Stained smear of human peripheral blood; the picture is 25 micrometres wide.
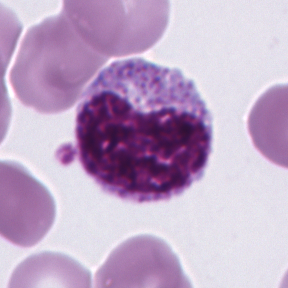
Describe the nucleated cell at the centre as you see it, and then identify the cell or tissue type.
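First, the cell measures about 13 micrometres across. Second, the nucleus fills about 60% of the cell's area and lies toward the bottom of the cell. Third, the upper edge of the nucleus is indented, giving it a kidney shape. Fourth, the chromatin is dark purple and coarsely clumped. Fifth, most of the cytoplasm forms a pale crescent above the nucleus, and the cytoplasm is sprinkled with many small purple granules. The cell is a metamyelocyte.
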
